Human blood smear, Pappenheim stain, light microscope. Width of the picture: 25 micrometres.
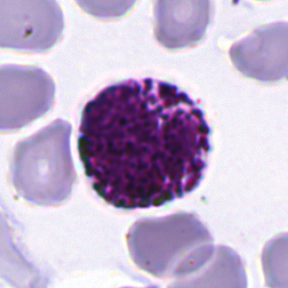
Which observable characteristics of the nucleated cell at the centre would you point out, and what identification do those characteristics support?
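Look first at how tightly this cell is packed with coarse, dark purple-black granules. Notice that they vary in size from one to another and reach right out to the cell margin. They also hide the nucleus, so its shape cannot be made out. This cell is a basophil.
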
